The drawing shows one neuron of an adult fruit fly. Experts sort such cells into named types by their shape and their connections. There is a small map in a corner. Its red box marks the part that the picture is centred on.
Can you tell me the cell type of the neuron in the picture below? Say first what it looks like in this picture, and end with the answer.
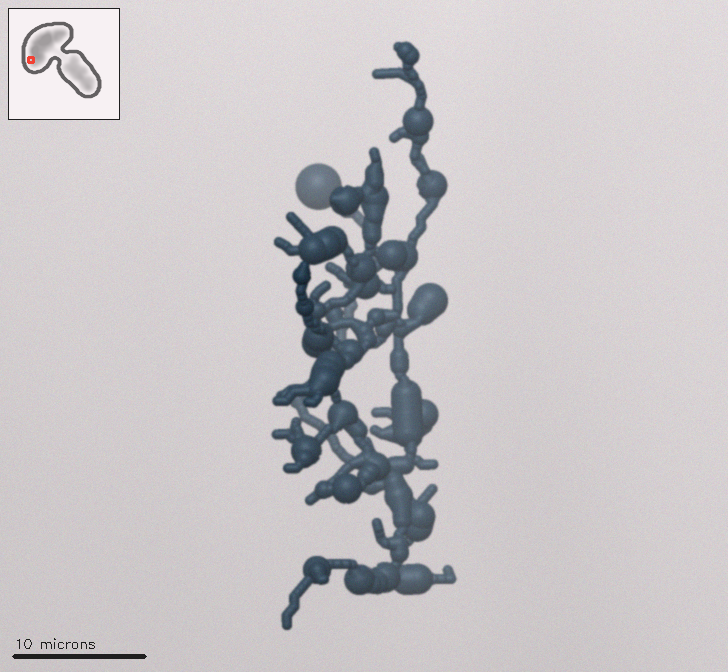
It lies in the brain. The cell body is at the top of the picture. From top to bottom in the picture it spans about 45 microns. It is an optic-lobe intrinsic neuron. The cell type is Dm15.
